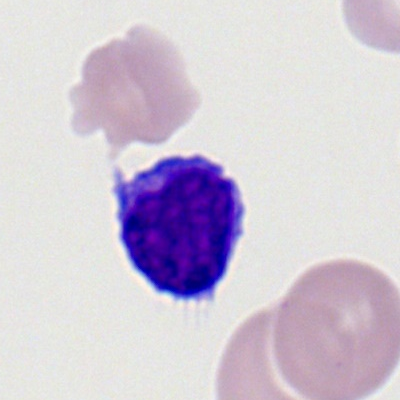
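Lymphocyte, the central cell in this stained human blood smear; you'll notice its chromatin is dense, dark purple and coarsely clumped, with no nucleoli to be seen in the nucleus. The cytoplasm shows no granules. Those faint fine strands running off the lower edge of the cell are worth a glance too.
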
